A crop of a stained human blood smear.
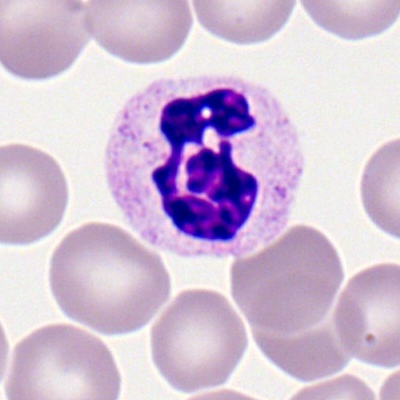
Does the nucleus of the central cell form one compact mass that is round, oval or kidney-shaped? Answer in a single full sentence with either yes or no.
No, the nucleus is made up of distinct lobes rather than one piece.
